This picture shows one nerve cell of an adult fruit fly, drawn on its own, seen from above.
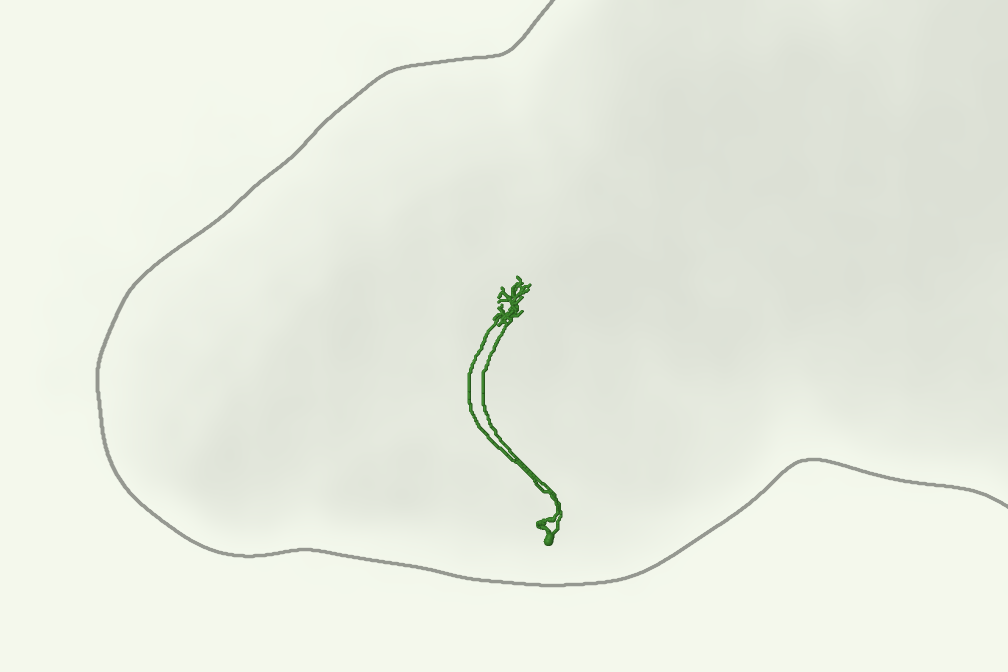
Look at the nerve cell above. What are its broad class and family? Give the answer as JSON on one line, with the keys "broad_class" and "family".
{"broad_class": "optic-lobe intrinsic neuron", "family": "T"}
